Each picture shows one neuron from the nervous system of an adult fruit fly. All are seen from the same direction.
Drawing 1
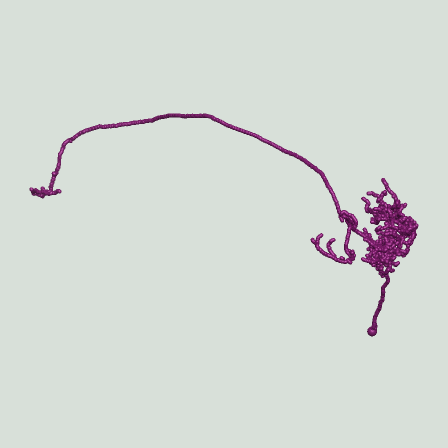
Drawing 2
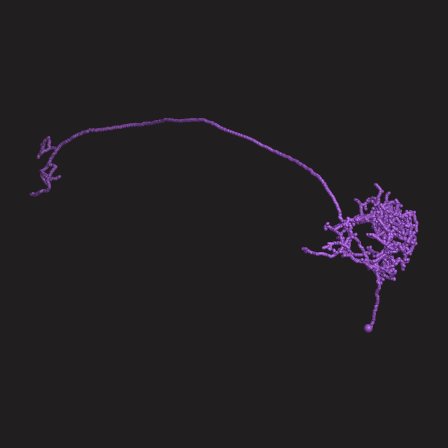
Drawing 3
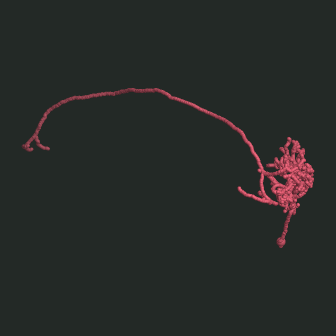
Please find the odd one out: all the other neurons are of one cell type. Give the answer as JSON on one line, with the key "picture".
{"picture": 2}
